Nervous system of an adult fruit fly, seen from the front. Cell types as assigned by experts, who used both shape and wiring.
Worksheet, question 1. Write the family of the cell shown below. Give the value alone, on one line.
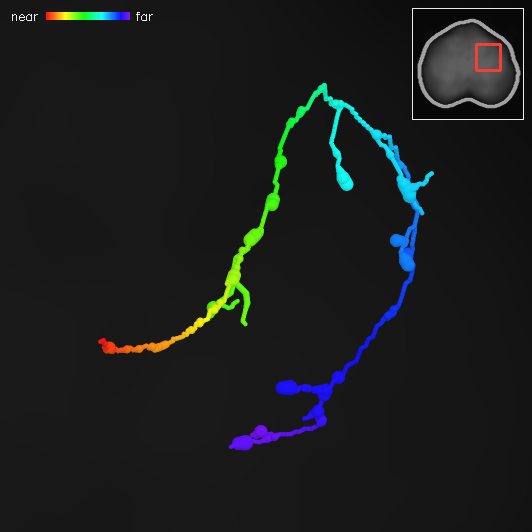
hemilineage LB5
